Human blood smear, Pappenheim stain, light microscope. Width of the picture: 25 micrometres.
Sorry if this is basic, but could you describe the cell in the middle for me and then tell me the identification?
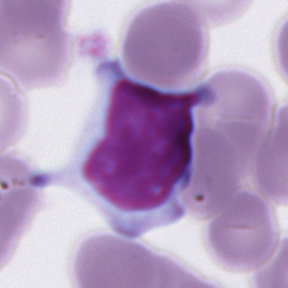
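A roughly squarish nucleus with fairly straight edges occupies most of the cell. The cytoplasm lies chiefly to its left and below it and is very pale greyish-blue. The chromatin appears dense and stains deep reddish-purple. The cell is a typical lymphocyte.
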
